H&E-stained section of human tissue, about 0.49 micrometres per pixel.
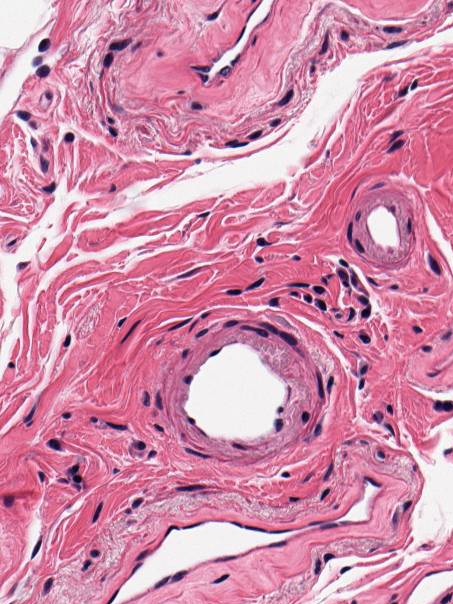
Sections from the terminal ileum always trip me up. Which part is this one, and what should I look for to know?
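The correct answer is dense connective tissue. Sparse spindle-shaped dark nuclei are scattered between its collagen bundles.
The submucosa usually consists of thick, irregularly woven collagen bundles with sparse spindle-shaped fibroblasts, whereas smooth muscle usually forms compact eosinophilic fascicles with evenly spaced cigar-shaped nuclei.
A small blood vessel with a round lumen lies just below the centre of the field.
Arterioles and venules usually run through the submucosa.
No epithelium lines any surface, and no fat cells are present.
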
